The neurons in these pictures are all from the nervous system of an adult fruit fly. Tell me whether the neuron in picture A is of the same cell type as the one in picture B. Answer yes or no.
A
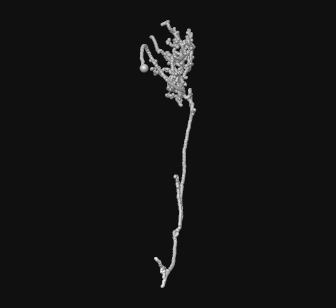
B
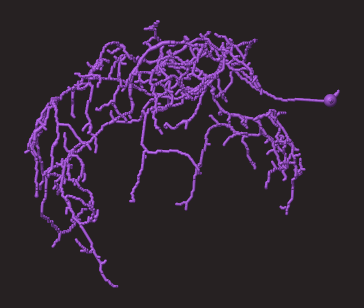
no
